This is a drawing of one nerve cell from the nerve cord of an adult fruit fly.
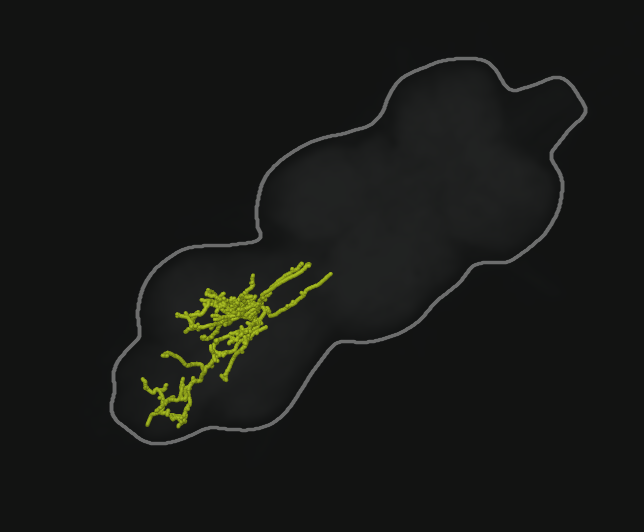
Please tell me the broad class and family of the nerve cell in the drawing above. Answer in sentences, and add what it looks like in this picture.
Its broad class is nerve-cord intrinsic neuron. Its family is hemilineage 23B. In this view it is about as wide as it is tall.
